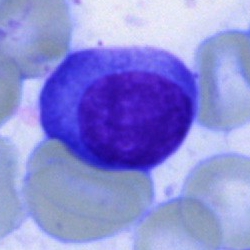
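Plasma cell at centre. Nucleus off-centre, toward the right. Cytoplasm abundant and deep blue, with no visible granules and no vacuoles.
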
